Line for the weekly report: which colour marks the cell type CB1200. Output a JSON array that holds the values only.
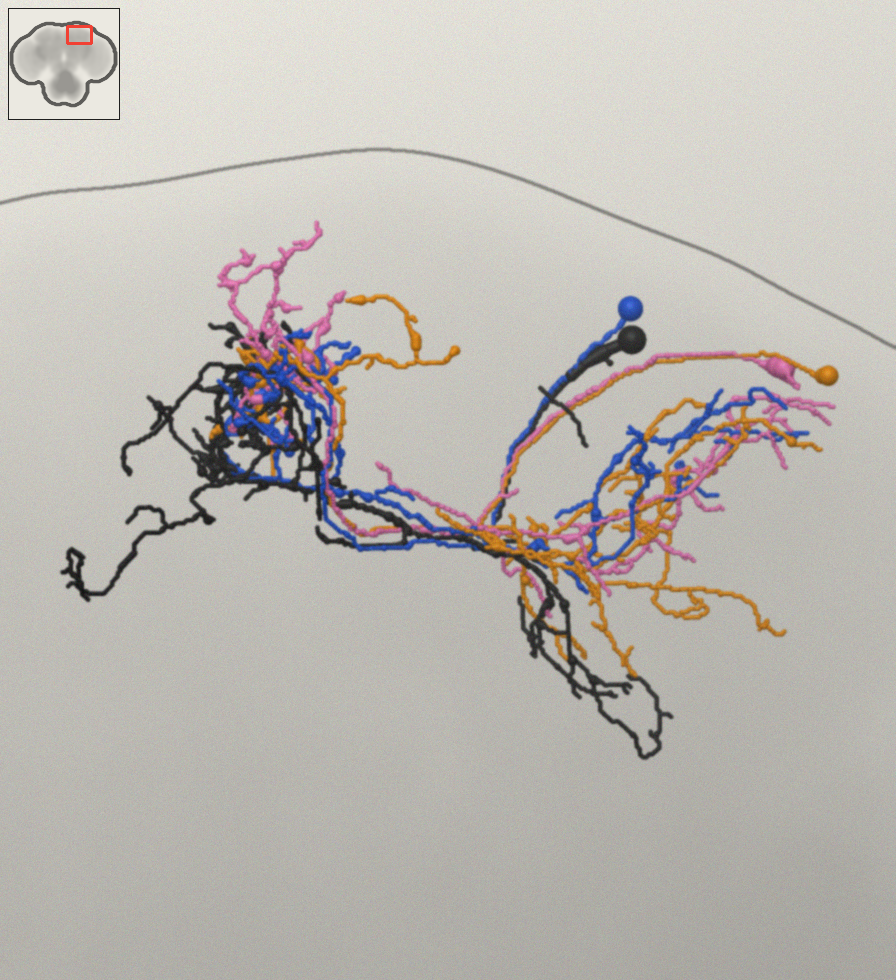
["blue"]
